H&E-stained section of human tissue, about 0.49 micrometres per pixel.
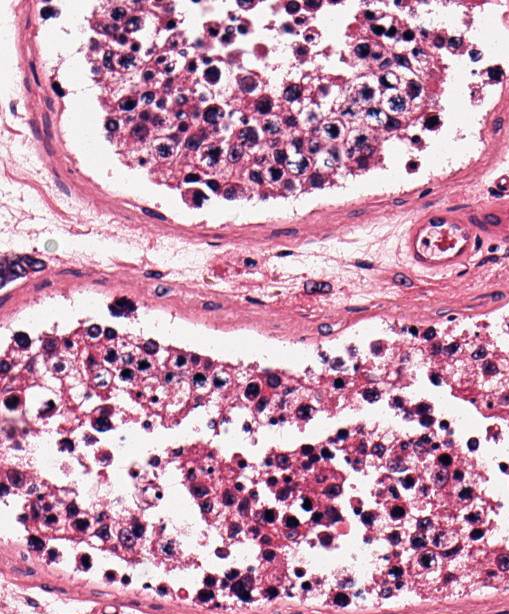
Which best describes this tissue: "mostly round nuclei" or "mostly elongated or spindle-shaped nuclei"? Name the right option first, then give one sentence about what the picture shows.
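Mostly round nuclei. The units are filled with loosely arranged round cells with round, darkly stained nuclei.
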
